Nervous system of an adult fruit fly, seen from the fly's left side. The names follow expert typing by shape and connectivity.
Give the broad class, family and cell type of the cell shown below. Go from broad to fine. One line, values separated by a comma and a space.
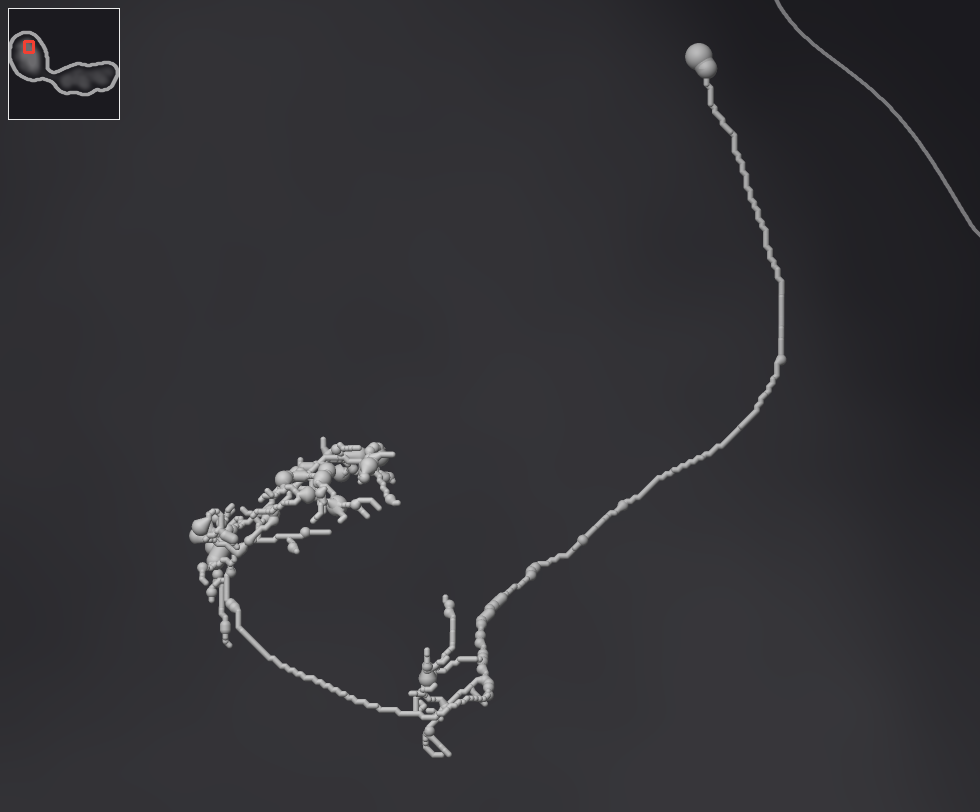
central-brain intrinsic neuron, class CX, vDeltaI_b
